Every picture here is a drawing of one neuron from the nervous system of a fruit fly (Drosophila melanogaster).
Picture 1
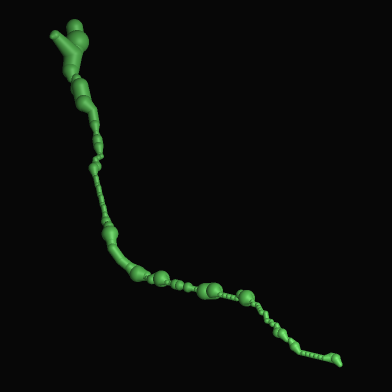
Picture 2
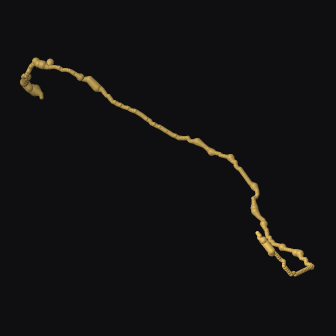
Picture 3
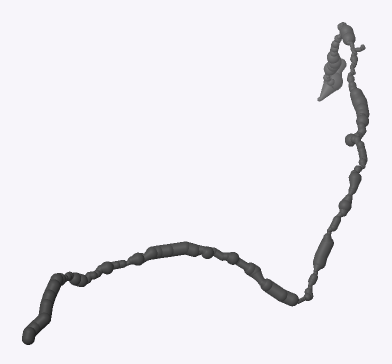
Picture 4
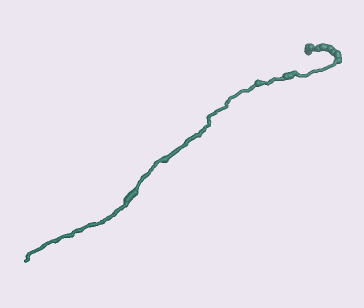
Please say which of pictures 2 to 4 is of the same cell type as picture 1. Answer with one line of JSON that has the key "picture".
{"picture": 2}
